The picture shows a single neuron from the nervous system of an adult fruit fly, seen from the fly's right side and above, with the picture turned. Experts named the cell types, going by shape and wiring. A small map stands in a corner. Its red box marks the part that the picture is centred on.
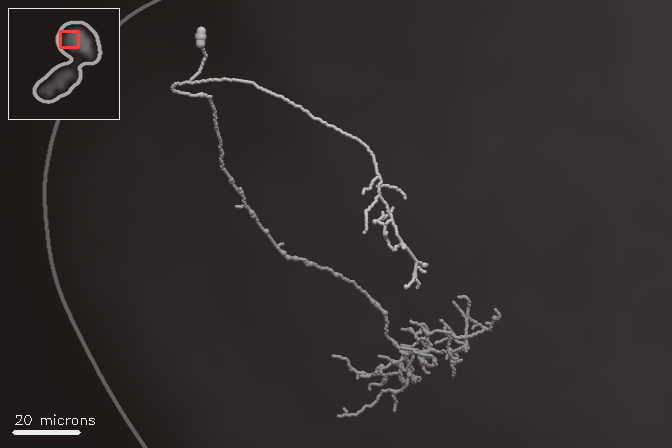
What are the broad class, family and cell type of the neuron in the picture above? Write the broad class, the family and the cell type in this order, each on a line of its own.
optic-lobe intrinsic neuron
MeLo
MeLo3b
